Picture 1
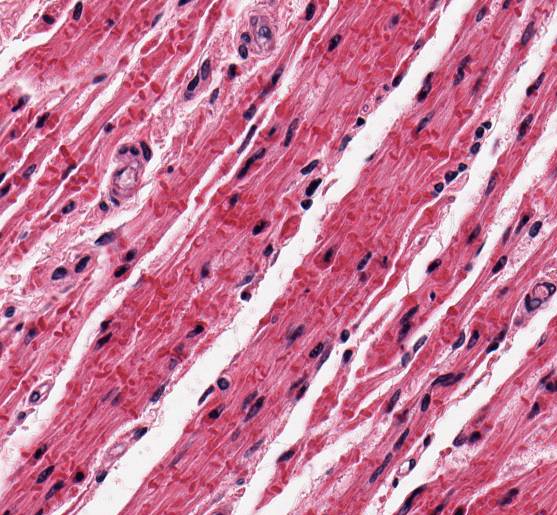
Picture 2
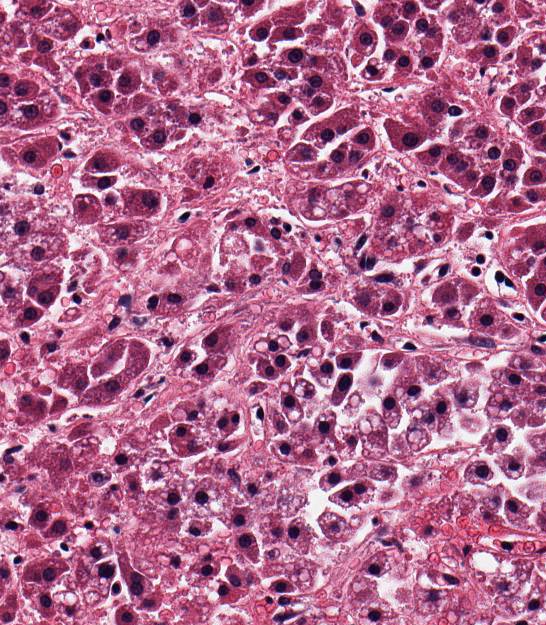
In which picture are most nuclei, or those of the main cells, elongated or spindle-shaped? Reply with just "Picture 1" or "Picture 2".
Picture 1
